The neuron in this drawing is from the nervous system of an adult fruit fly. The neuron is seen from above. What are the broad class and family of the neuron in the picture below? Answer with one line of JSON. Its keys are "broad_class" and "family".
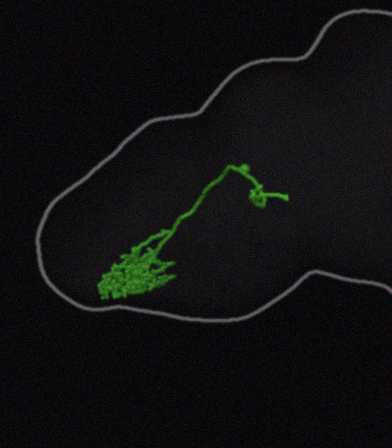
{"broad_class": "visual projection neuron", "family": "MeVP"}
